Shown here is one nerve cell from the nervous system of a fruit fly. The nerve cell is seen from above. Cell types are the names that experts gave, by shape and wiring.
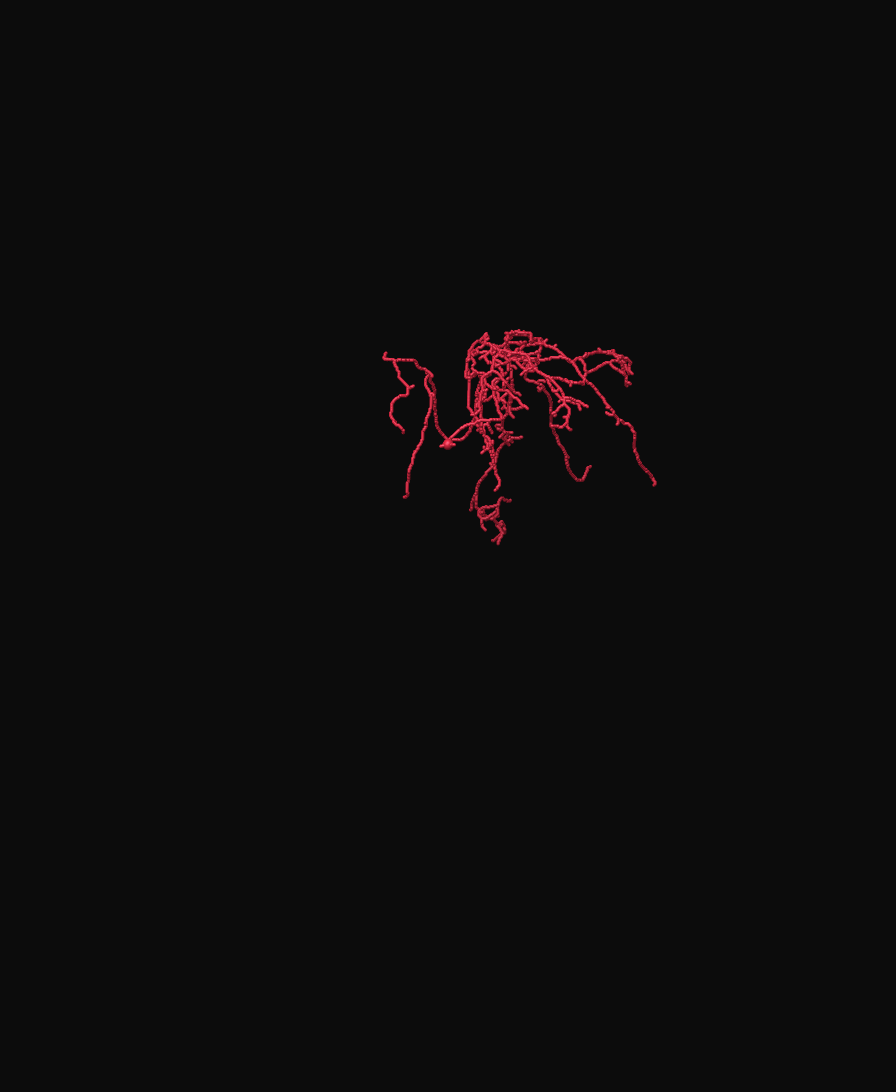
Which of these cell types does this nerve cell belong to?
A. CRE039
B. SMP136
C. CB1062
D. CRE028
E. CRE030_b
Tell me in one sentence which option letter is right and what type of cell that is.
It is as CRE039, option A, that the nerve cell is typed.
